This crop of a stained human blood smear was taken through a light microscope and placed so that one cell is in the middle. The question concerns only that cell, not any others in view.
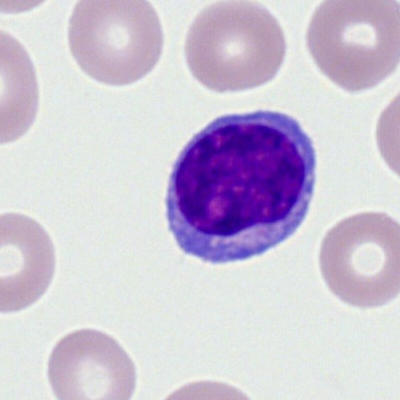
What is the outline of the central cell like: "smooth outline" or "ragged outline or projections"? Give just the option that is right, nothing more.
Smooth outline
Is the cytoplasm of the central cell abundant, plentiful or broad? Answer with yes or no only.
No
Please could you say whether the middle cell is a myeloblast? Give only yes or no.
no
